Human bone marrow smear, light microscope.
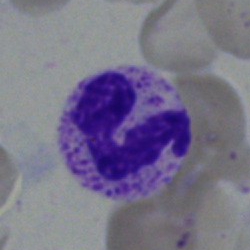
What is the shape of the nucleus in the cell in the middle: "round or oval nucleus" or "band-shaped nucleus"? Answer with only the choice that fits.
Band-shaped nucleus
